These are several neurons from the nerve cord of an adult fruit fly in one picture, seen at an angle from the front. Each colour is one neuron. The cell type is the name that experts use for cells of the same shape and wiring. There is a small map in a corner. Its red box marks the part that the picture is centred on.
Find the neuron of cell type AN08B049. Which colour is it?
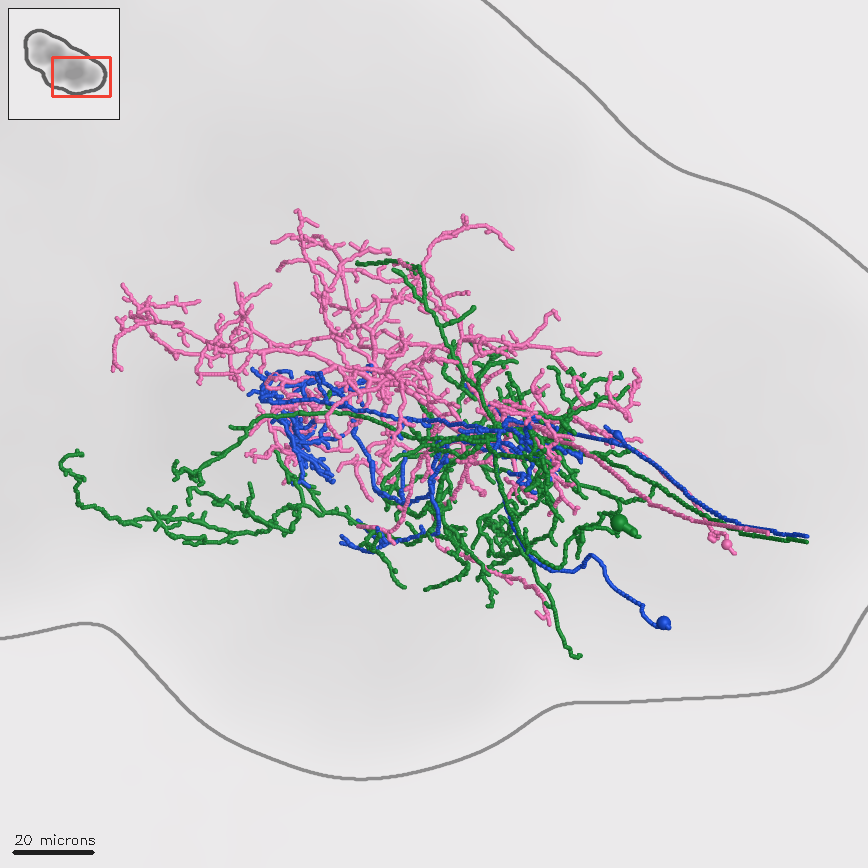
pink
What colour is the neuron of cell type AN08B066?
green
